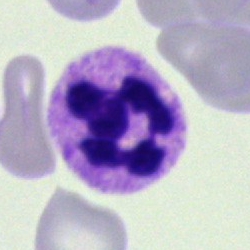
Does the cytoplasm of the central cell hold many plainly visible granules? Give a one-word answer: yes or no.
Yes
